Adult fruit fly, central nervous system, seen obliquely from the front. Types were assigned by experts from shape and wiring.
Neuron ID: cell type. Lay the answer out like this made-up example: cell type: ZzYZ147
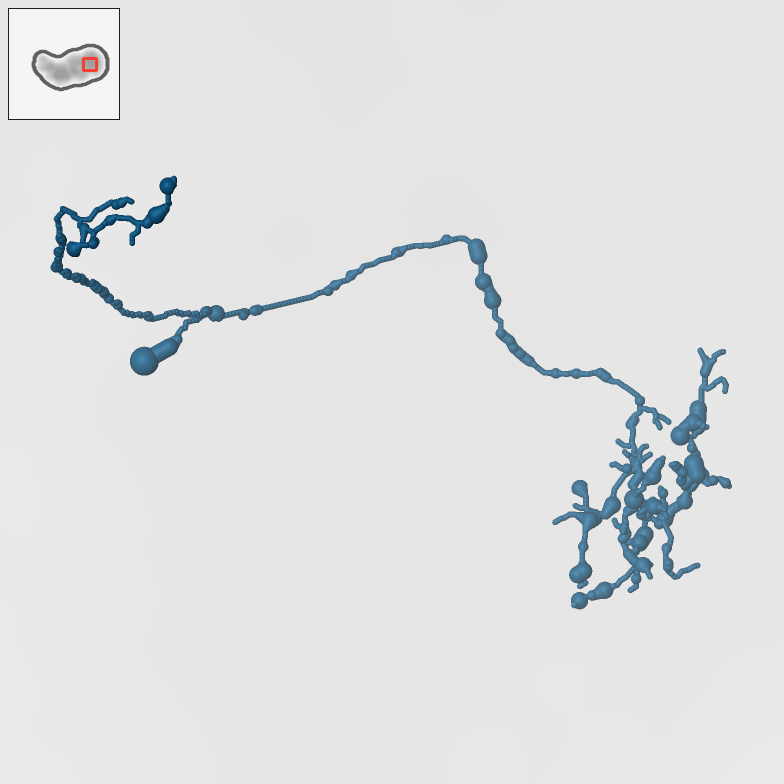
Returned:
cell type: LPC2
